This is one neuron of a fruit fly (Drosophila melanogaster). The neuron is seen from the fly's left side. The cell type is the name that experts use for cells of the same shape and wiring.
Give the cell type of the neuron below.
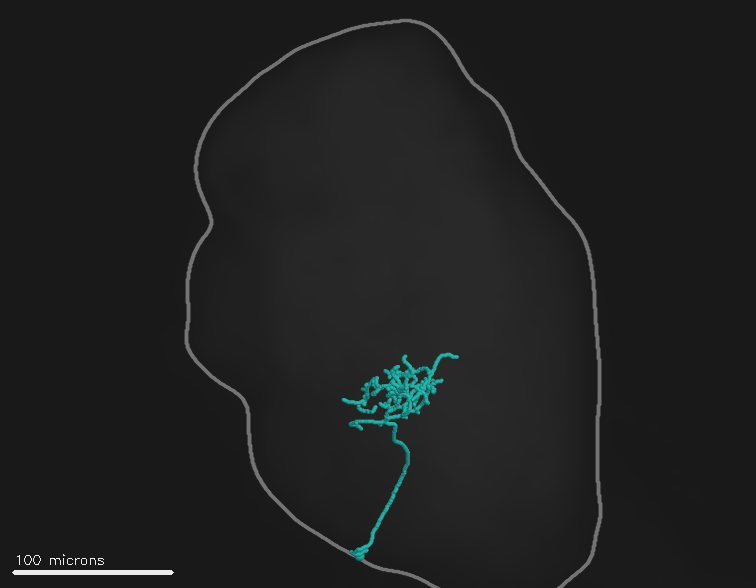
CB2431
